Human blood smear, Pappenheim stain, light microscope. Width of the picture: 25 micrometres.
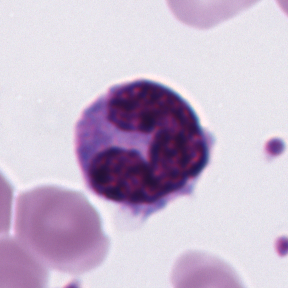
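Monocyte, about 12 micrometres across, with a nucleus filling about 70% of its area. Follow the nucleus with your eye: it curves like a horseshoe around a pale central area, its open side facing left. Its chromatin is dark purple and coarsely clumped. The pale lilac-grey cytoplasm is widest on the left side of this monocyte. The outline is roughly round and mostly smooth, but at the bottom edge you can find a small ragged tag.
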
